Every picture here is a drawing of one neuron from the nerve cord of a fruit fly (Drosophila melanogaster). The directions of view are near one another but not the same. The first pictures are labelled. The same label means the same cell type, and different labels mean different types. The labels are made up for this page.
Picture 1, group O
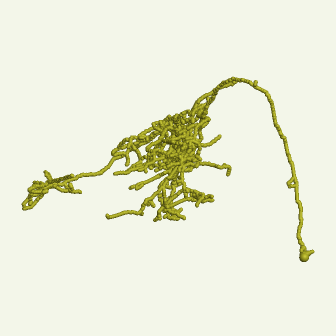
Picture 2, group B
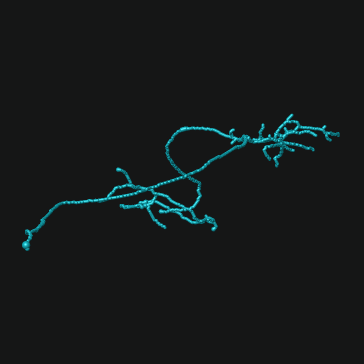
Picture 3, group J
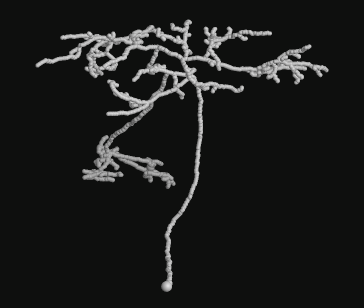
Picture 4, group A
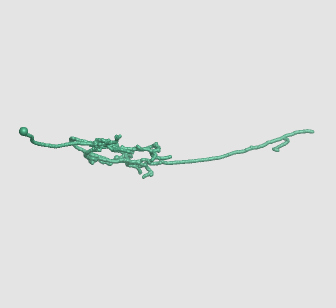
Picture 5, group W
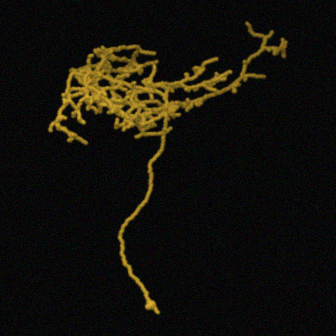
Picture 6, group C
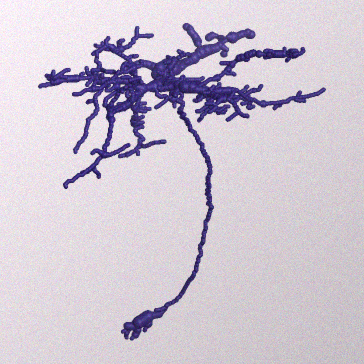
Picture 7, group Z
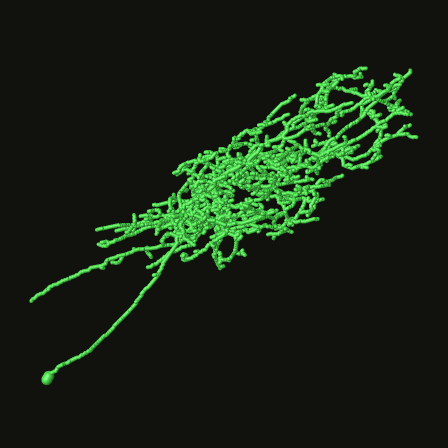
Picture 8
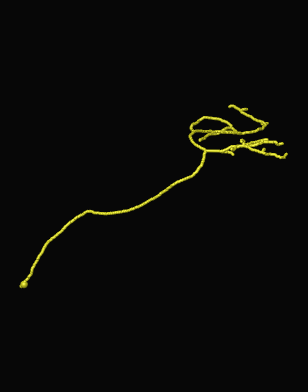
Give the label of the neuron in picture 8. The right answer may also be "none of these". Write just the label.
group B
